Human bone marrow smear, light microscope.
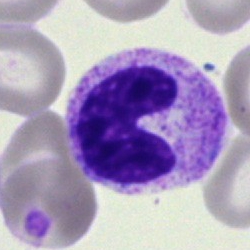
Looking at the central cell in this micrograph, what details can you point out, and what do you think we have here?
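See how the nucleus is kidney-shaped, with a deep notch on its right side, and sits over toward the left part of the cell? No nucleoli that I can spot, and no vacuoles in the cytoplasm either. That one's a band neutrophil.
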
